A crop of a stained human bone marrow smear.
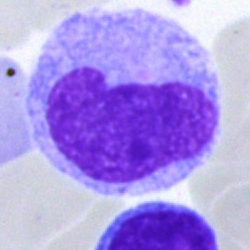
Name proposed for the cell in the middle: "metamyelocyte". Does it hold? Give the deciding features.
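Outline nearly round, smooth. Nucleus indented along its upper edge, kidney-shaped. Cytoplasm abundant, pale grey-blue, without distinct vacuoles. Darker-stained nucleated cell just below, at the bottom edge of the picture.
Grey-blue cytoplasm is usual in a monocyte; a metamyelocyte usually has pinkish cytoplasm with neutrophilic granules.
Cytoplasm colour: for monocyte, against metamyelocyte. Monocyte, not metamyelocyte.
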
